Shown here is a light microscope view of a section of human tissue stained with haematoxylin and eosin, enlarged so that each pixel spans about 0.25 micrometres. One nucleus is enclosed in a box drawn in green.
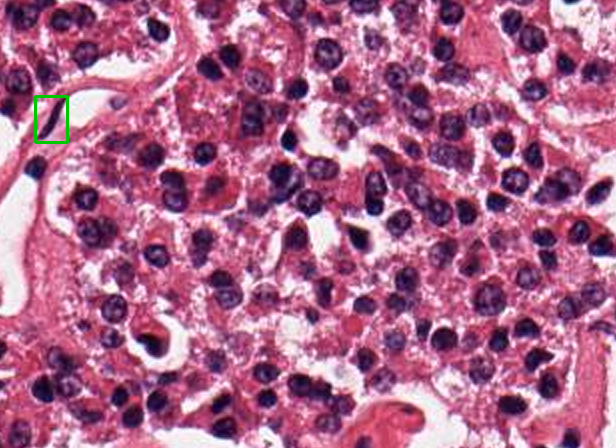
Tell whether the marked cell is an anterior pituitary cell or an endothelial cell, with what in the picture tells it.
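The marked nucleus belongs to an endothelial cell. The nucleus is long, slender and slightly curved, tapering at both ends. The nucleus is dark and evenly stained throughout, with no internal detail visible. The cytoplasm is scant: only a thin pink strand running along the nucleus, with no distinct outline of its own. The cell lies flat along the edge of a clear, empty lumen, forming part of a thin pink vessel wall.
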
